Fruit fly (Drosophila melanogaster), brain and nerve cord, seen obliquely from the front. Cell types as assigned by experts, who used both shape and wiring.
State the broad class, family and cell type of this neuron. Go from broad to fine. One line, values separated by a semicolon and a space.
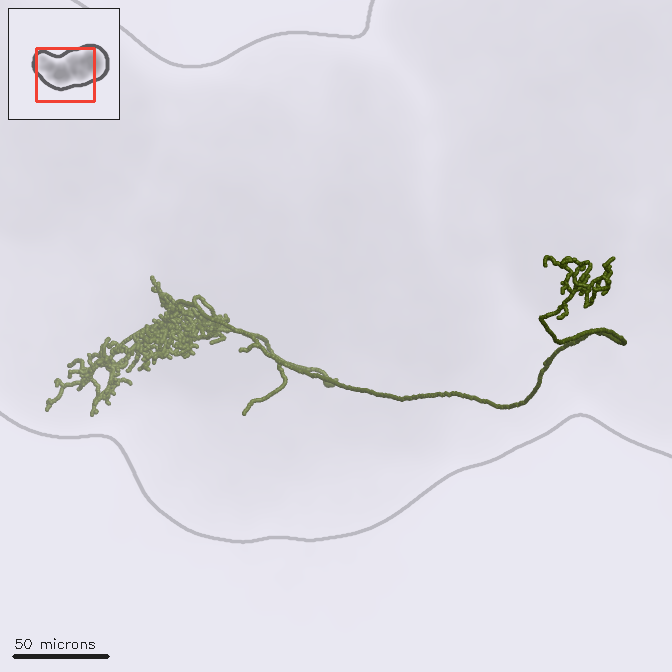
ascending neuron; hemilineage 10B; AN10B027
